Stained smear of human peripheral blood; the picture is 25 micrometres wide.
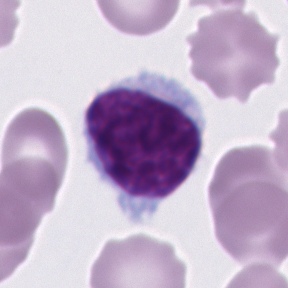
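Hairy cell: central nucleated cell, stained peripheral blood smear. Cell about 13 by 11 micrometres. Nucleus single, rounded, unlobed, about 10 by 9 micrometres, filling about 70% of the cell's area. Cytoplasm pale blue, a thin rim widest at top and bottom, its edge bearing fine hair-like projections.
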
